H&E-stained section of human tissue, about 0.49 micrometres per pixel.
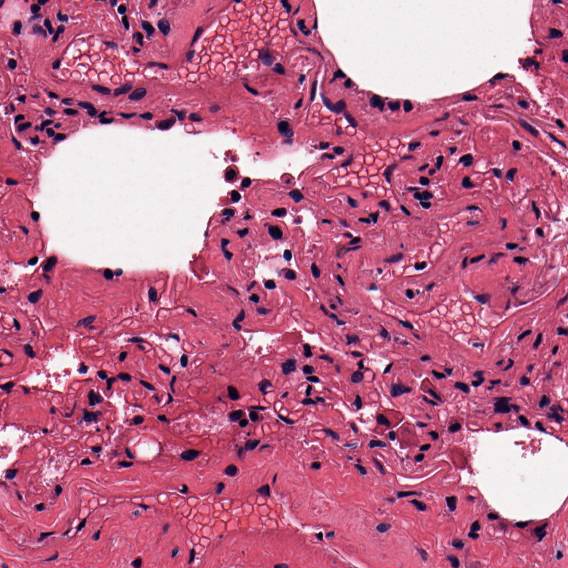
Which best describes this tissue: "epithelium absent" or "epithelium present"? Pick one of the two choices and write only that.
Epithelium absent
